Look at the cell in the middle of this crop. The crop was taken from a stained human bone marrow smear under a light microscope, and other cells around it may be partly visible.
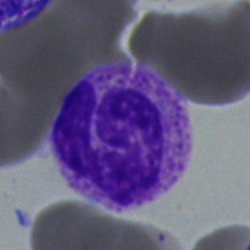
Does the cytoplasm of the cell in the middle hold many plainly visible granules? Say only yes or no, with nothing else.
Yes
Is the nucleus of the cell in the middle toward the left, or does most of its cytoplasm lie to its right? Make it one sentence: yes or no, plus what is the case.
Yes, the bulk of its cytoplasm is found to the right of the nucleus.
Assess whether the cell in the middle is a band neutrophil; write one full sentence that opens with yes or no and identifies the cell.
Yes, at the centre of the crop lies a band neutrophil.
